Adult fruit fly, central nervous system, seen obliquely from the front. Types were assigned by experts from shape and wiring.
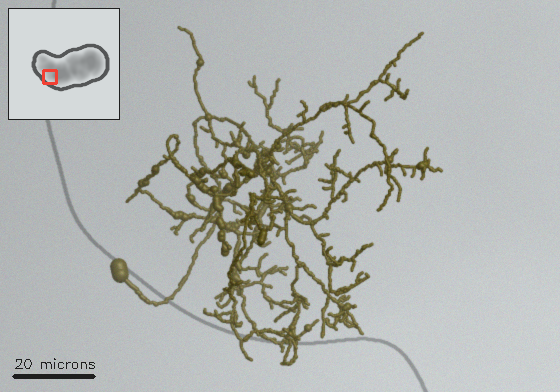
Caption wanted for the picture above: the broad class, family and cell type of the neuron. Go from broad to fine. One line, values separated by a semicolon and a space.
nerve-cord intrinsic neuron; hemilineage 20A.22A; IN20A.22A046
